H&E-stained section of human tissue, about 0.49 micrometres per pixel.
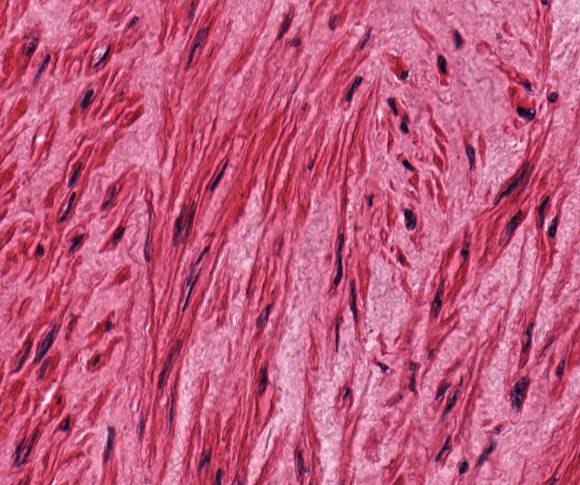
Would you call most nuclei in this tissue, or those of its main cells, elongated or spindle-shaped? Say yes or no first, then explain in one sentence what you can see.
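Yes. The nuclei are elongated and dark-staining.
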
